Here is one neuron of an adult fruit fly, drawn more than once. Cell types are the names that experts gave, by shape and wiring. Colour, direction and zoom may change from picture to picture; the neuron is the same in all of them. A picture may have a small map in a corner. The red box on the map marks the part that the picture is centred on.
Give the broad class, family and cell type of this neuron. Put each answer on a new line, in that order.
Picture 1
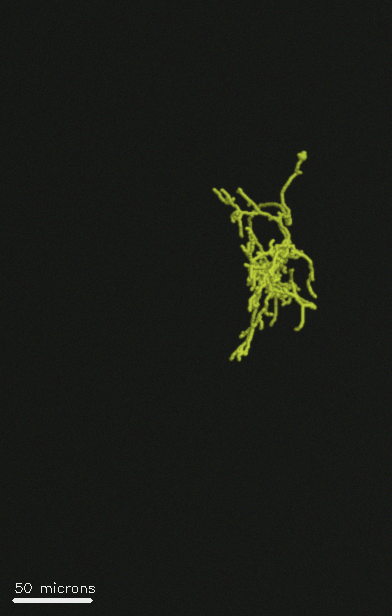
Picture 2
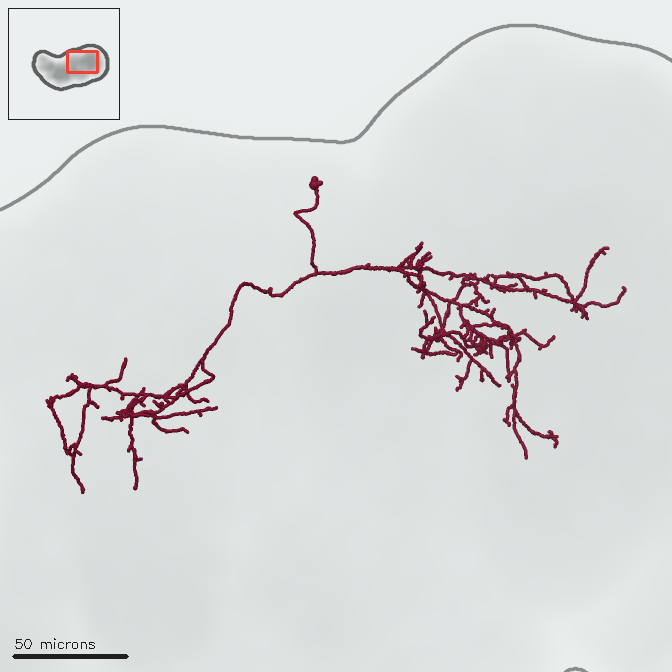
central-brain intrinsic neuron
hemilineage DM1_dorsal
PLP134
